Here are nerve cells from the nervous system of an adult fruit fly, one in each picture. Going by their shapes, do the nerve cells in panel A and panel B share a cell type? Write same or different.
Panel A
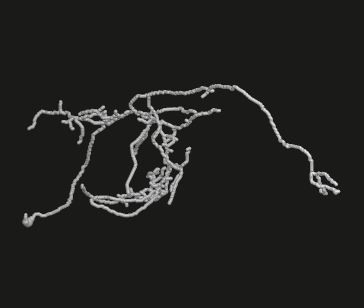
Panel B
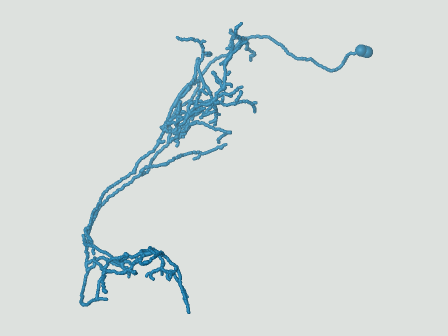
different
